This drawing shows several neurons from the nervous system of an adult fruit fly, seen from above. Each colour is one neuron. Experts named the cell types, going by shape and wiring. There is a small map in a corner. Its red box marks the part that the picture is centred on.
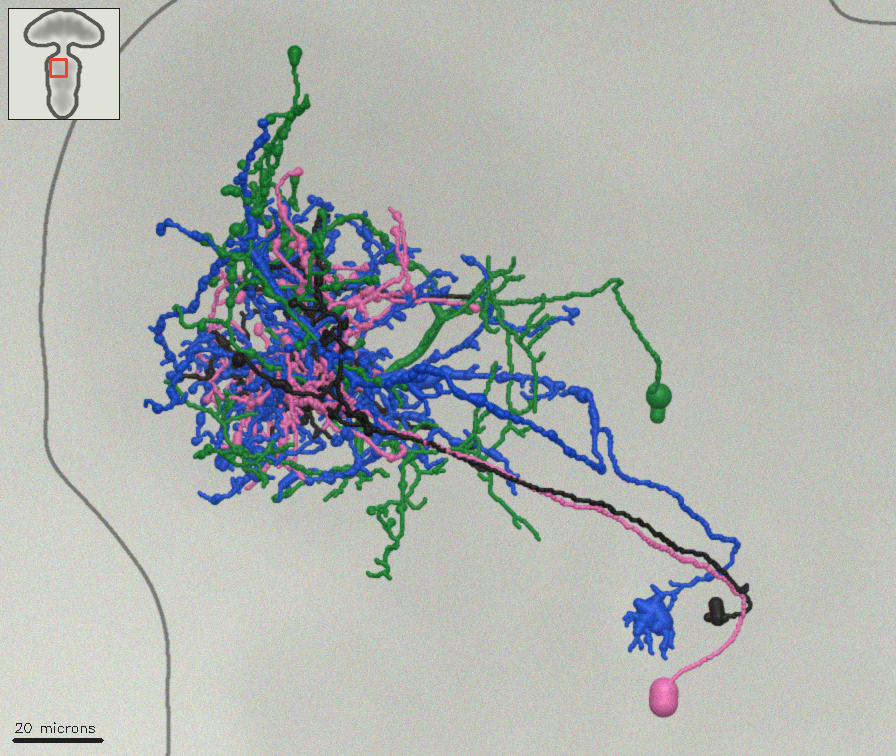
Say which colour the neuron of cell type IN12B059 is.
black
